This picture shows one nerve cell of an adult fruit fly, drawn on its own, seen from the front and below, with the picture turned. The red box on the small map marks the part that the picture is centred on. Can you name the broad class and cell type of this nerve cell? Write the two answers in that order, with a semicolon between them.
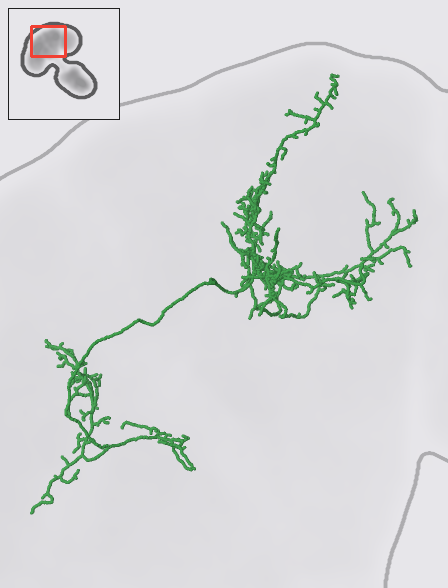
central-brain intrinsic neuron; CL340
